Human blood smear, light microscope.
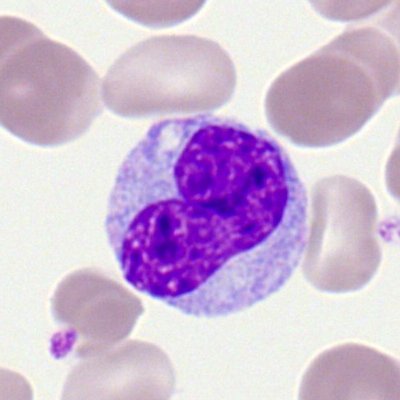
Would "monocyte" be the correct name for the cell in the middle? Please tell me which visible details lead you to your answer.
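The cell has a roughly round outline and pale lilac-blue cytoplasm, through which fine pinkish-purple granules are dusted. A red cell lies against its right edge.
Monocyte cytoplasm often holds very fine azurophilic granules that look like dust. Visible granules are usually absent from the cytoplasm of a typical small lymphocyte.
The granules therefore favour monocyte and weigh against lymphocyte. The name monocyte fits this cell.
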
